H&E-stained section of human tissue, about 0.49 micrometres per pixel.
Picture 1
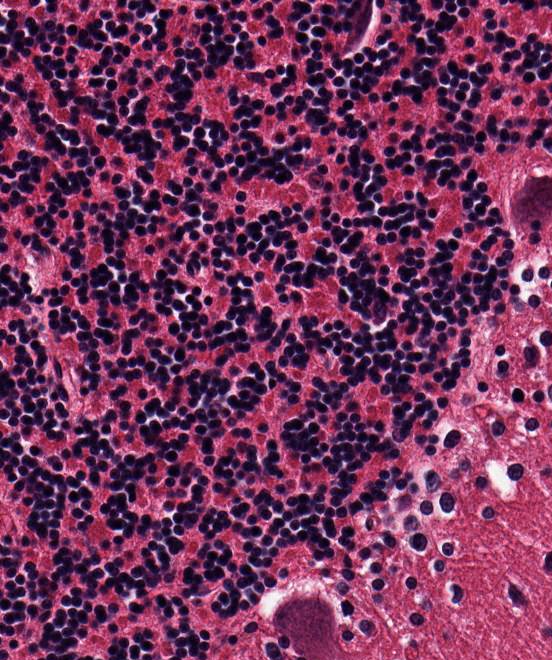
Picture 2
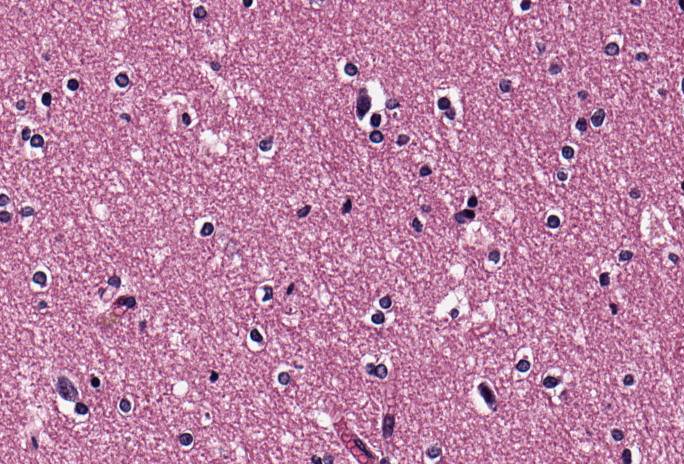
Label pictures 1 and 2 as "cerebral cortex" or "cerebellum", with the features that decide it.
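Cerebellum is in picture 1, cerebral cortex in picture 2. In the cerebellum, small, round, uniformly dark nuclei with very little cytoplasm are densely packed over the upper and left parts, with small pink nucleus-free islands between the clusters. The lower right corner is paler pink and finely fibrillar, with sparse nuclei.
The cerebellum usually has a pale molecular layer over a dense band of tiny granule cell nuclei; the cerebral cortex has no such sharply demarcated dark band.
In the cerebral cortex, nuclei are spread fairly evenly rather than clustered; most are small, round and dark, many sit in a clear empty halo, and a few are elongated.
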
